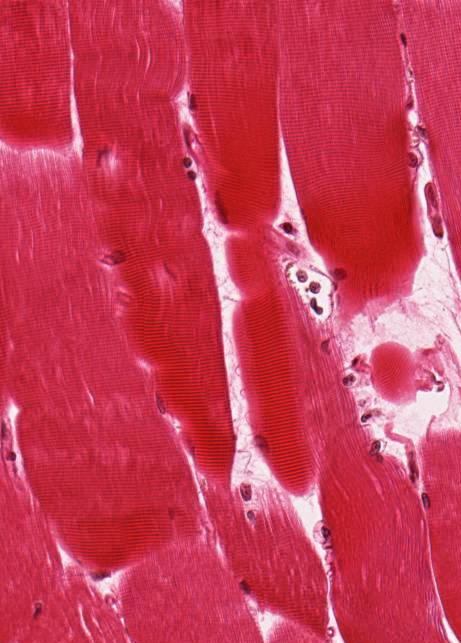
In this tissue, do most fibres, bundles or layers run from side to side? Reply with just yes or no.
No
